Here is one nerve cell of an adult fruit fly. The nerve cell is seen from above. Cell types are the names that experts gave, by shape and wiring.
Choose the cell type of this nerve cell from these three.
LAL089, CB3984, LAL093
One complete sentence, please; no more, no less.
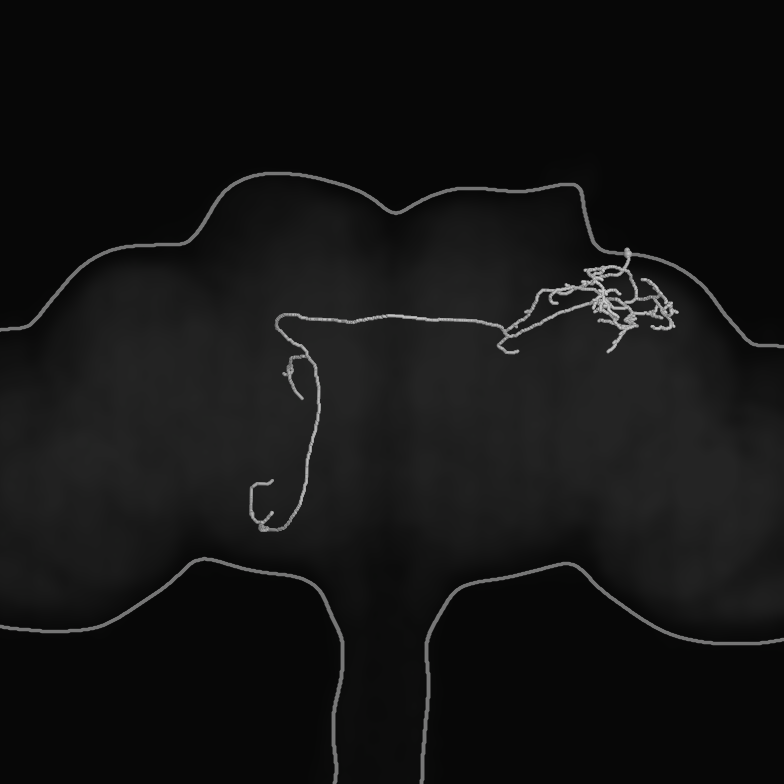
So far as cell type goes, this nerve cell is CB3984.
